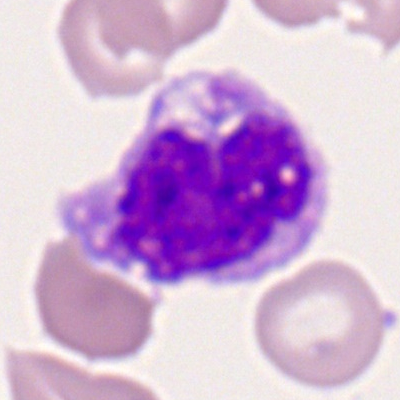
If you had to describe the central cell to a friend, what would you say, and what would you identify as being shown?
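First thing I notice: the nucleus fills most of the cell. There's a cleft running into it from the top. Its chromatin is dark purple and coarsely clumped, and the cytoplasm is a pale lilac-blue. What I'm looking at is a monocyte.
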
